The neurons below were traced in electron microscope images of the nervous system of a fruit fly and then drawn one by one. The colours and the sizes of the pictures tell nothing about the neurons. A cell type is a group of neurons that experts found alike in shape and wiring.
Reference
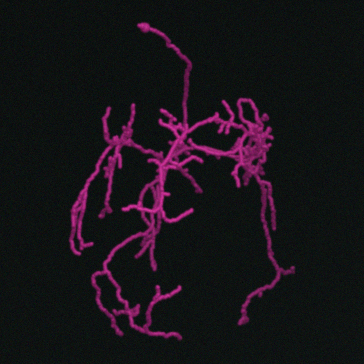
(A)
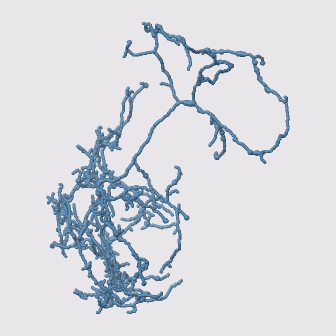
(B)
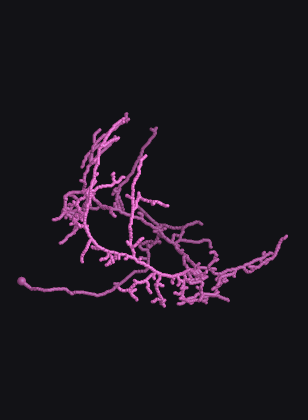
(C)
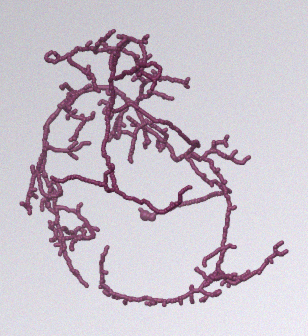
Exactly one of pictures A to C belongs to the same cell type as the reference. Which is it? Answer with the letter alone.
B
